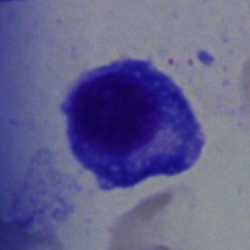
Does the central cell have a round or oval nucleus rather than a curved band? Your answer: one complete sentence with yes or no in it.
Yes, in this cell the nucleus is one compact, round or oval mass.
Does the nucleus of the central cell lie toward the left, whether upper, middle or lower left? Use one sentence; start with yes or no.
Yes, it is toward the left that the nucleus of this cell lies.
